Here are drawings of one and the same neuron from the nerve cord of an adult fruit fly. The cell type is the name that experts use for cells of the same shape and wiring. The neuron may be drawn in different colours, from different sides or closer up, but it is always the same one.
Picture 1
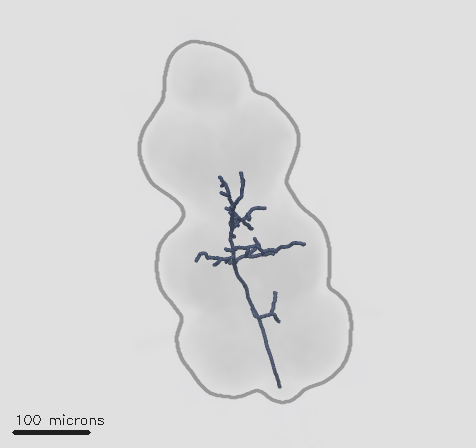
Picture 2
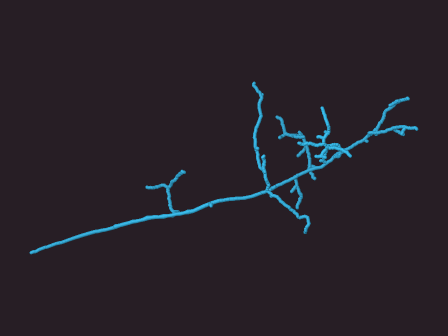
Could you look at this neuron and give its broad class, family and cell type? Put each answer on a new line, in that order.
descending neuron
hemilineage MD3
DNge107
